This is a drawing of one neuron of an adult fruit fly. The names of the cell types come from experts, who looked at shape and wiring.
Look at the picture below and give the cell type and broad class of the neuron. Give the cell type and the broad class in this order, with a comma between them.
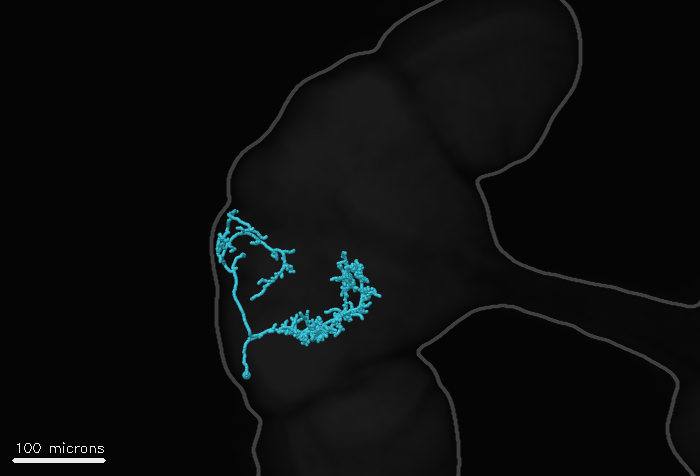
SMP040, central-brain intrinsic neuron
